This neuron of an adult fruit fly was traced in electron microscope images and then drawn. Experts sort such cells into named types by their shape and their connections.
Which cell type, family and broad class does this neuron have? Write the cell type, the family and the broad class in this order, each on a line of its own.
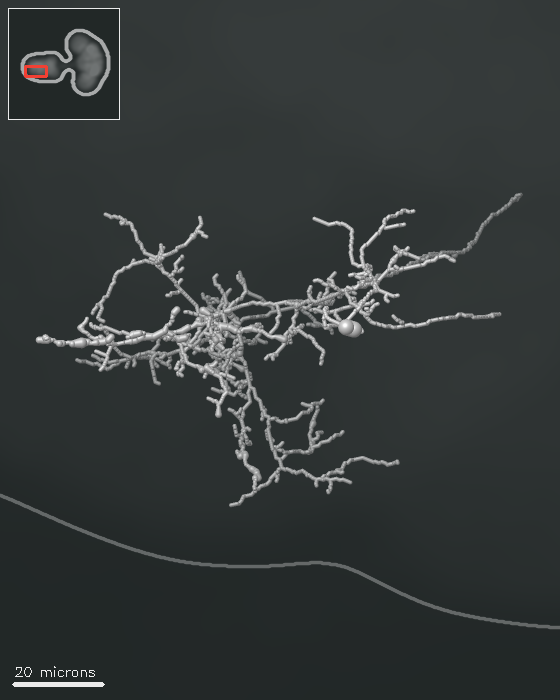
IN19A104
hemilineage 19A
nerve-cord intrinsic neuron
